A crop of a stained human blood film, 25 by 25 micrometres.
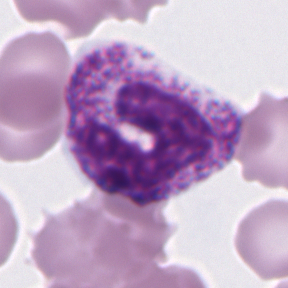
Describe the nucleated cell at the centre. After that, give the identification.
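First, the nucleus: a curved band bent almost into a ring around a small pale central gap. Second, the chromatin: dark purple and coarsely clumped. Third, the cytoplasm: densely packed with small pink-red to violet granules that do not hide the nuclear outline. Size: about 16 by 14 micrometres. This is a band neutrophil.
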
